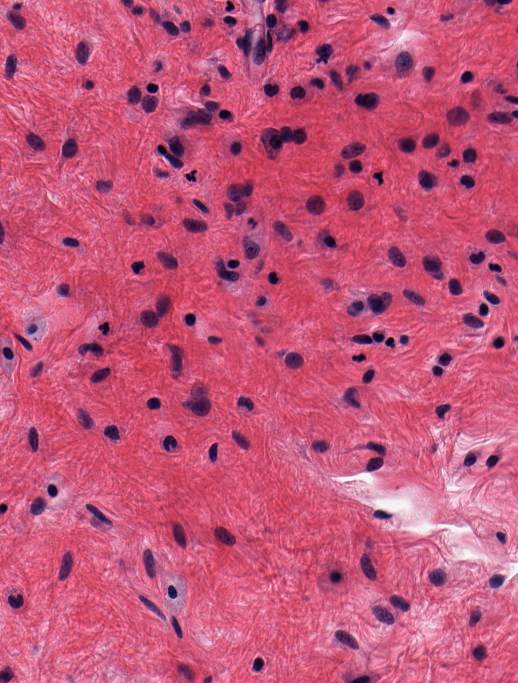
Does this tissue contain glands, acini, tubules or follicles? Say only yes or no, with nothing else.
No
